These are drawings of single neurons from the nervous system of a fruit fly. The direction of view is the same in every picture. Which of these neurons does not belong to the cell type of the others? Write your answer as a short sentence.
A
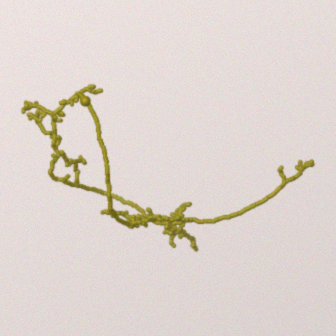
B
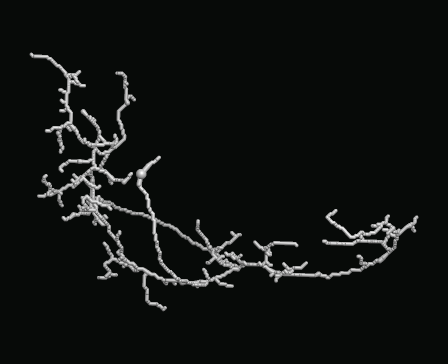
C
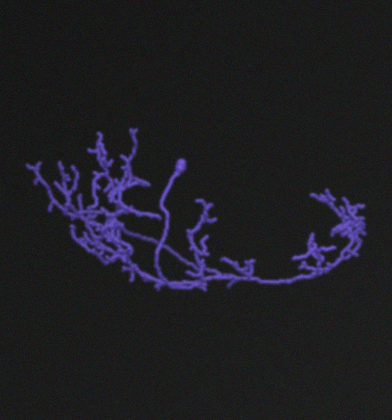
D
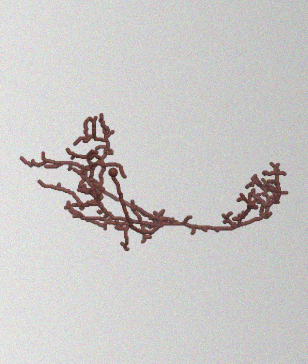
Picture A is the odd one out.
